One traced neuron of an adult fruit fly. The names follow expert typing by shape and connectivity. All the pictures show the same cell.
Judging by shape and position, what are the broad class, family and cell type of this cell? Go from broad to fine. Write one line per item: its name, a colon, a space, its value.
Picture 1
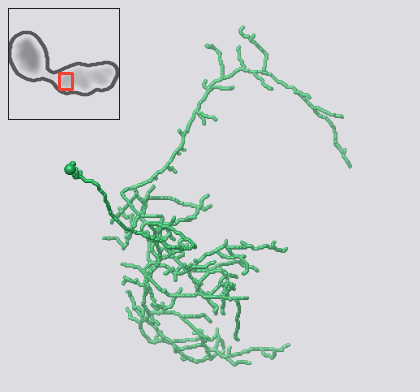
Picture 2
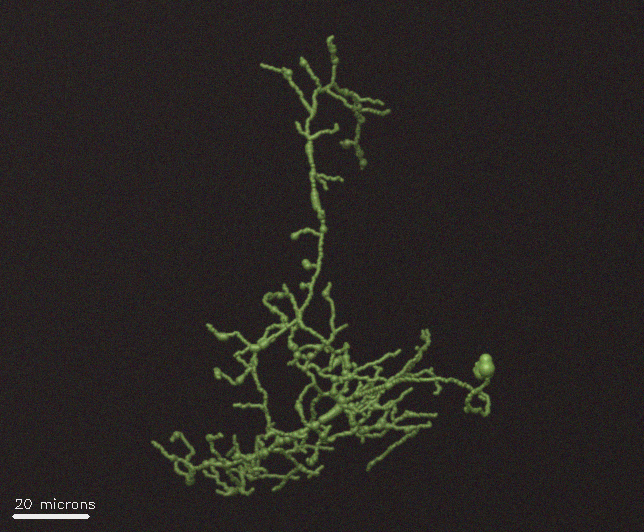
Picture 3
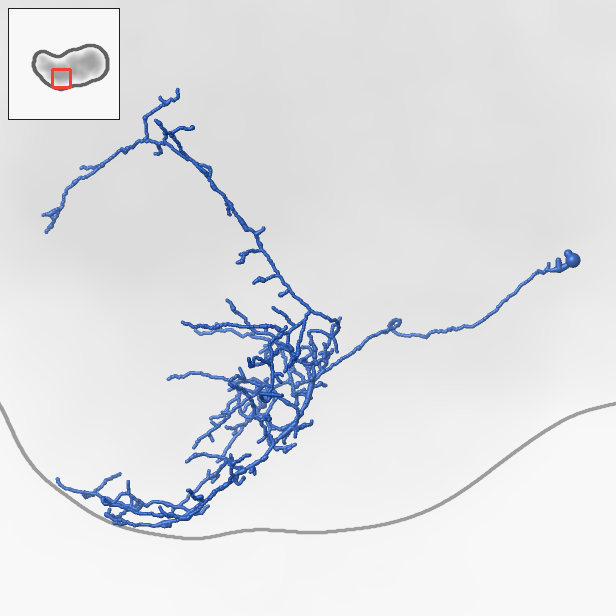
broad class: nerve-cord intrinsic neuron
family: hemilineage 09B
cell type: IN09B038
